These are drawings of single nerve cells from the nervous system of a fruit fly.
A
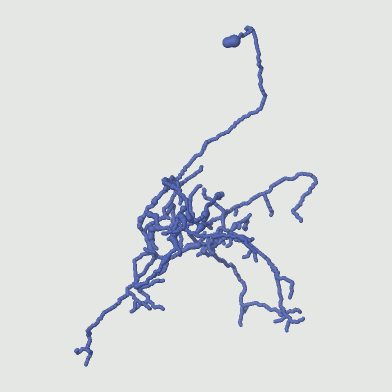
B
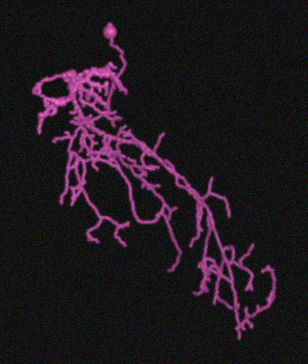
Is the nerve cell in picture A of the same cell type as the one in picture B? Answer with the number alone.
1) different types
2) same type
2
